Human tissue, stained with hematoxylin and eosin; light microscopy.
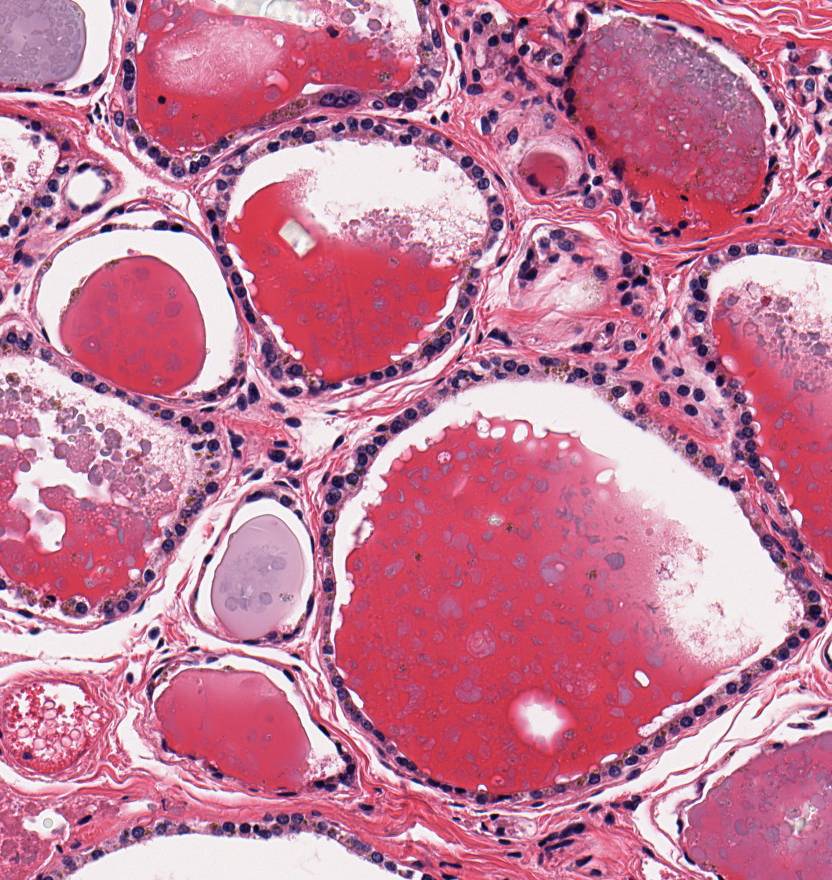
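thyroid: closely packed rounded follicles of varying size, the largest at lower centre. A single layer of flattened to low cuboidal cells with dark round nuclei lines each. Lining cells on several follicle rims, notably at left, hold fine brown granules. A small oval follicle left of centre near the bottom holds pale grey-lilac, not red, material.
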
